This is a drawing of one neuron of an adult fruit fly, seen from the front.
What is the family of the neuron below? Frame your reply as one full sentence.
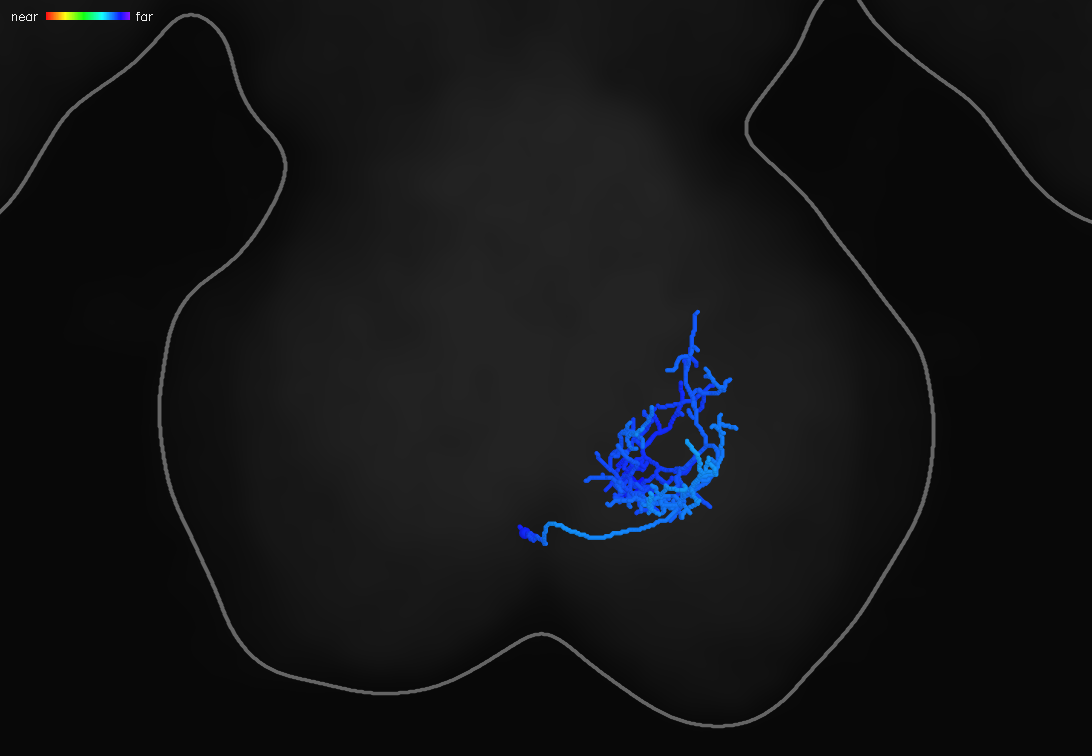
Grouped by family, the neuron goes with hemilineage 13B.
